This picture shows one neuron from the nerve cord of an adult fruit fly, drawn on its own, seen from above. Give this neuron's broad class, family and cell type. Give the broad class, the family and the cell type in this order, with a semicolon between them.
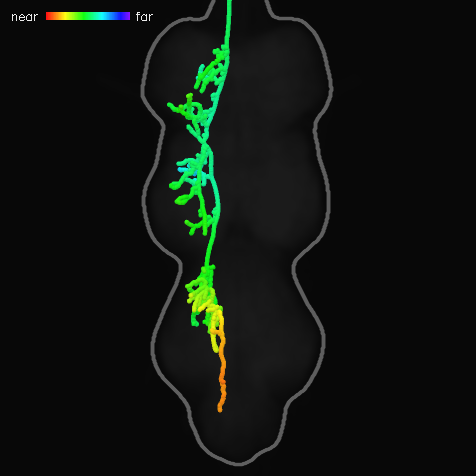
descending neuron; DNd; DNd05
